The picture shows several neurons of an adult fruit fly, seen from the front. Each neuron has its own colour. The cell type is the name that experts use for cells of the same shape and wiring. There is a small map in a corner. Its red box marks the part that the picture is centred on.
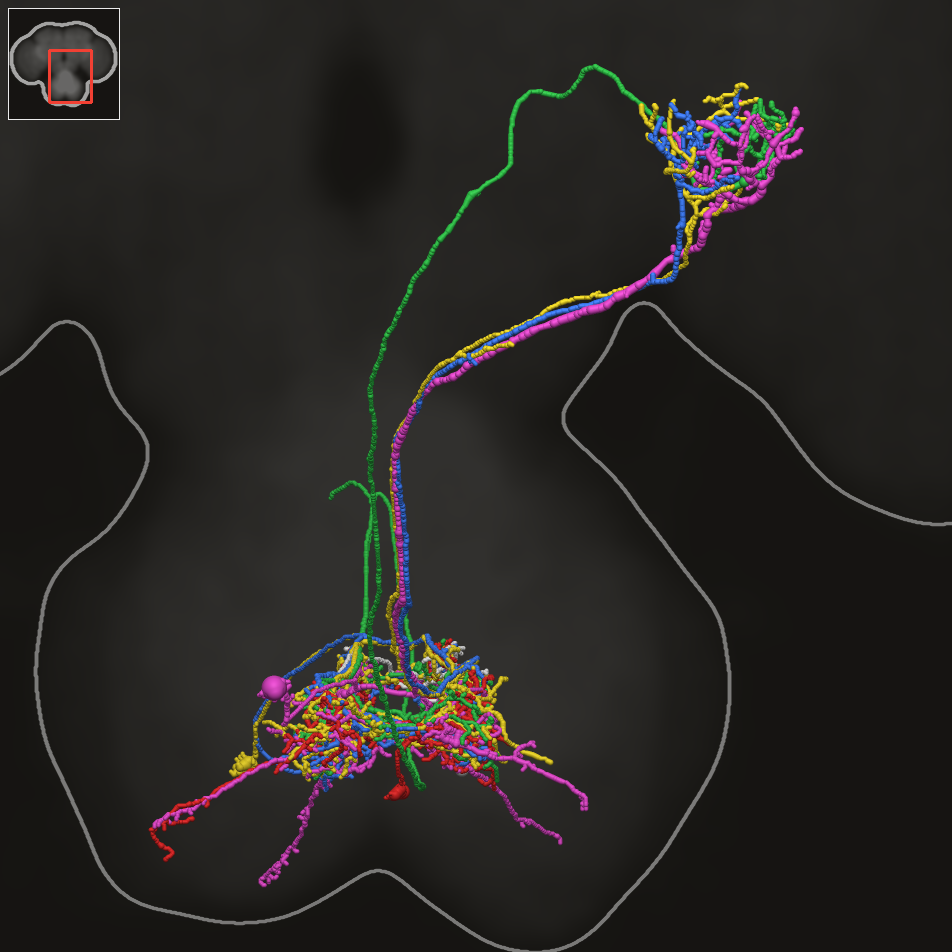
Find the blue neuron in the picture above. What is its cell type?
AN08B024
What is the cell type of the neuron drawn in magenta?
AN08B018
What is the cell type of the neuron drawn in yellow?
AN08B028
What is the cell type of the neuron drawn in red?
IN00A011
